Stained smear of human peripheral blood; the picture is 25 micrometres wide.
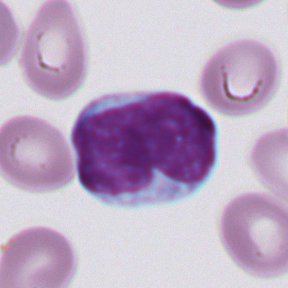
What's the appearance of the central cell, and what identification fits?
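Smooth outline; no surface projections. Nucleus indented along its lower edge. Cytoplasm pale bluish-grey, without coarse granules. Cell: typical lymphocyte.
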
